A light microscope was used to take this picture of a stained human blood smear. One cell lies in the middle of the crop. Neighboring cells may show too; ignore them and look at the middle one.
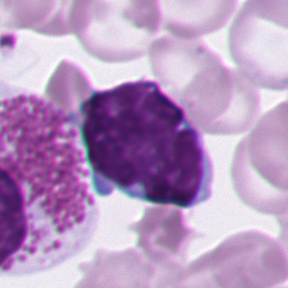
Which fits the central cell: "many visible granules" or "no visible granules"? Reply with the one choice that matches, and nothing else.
No visible granules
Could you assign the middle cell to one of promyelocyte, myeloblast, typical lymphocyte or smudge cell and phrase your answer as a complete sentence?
Occupying the centre of the crop is a typical lymphocyte.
